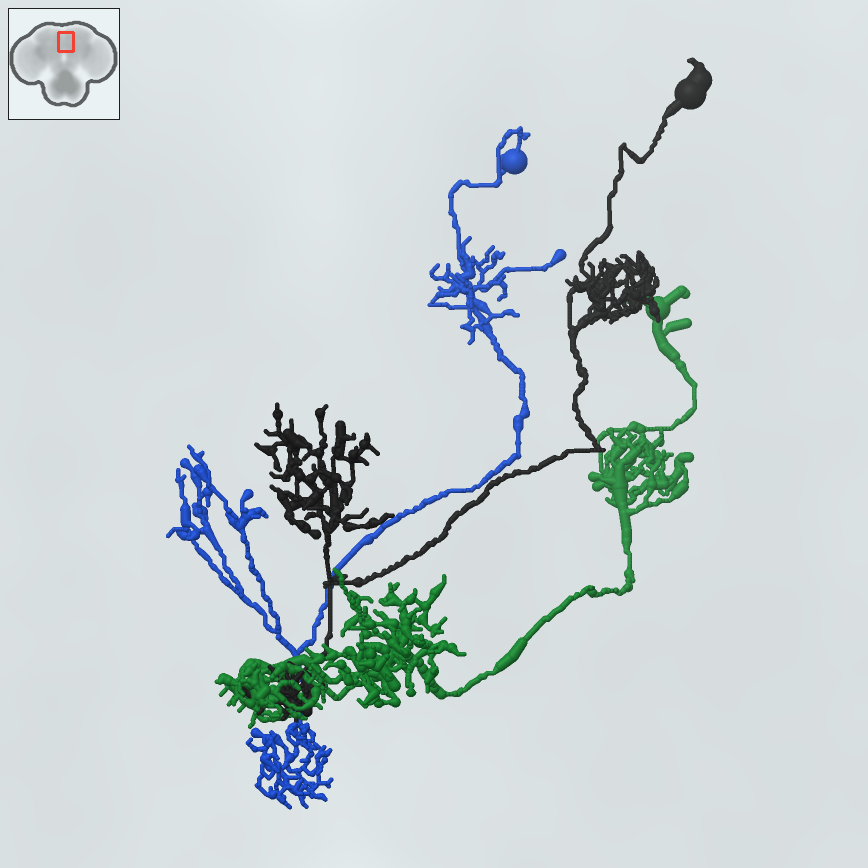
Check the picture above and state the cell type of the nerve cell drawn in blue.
PFNd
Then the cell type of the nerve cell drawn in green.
PEN_a(PEN1)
